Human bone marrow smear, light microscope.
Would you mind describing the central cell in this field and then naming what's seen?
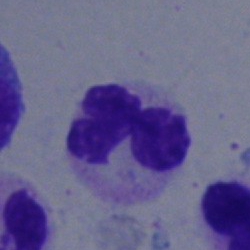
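Here the outline is round. The chromatin looks dense and dark purple, and I can't make out any nucleoli in the nucleus. This is a segmented neutrophil.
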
